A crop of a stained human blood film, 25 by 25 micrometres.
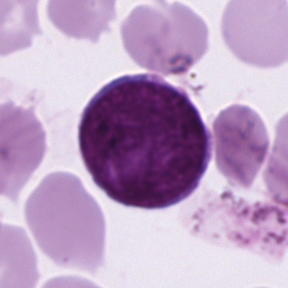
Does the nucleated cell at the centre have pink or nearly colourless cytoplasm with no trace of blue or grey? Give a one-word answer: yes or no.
No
